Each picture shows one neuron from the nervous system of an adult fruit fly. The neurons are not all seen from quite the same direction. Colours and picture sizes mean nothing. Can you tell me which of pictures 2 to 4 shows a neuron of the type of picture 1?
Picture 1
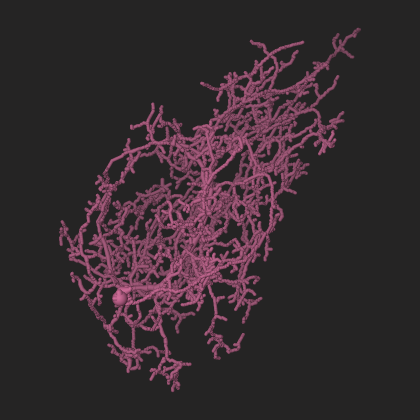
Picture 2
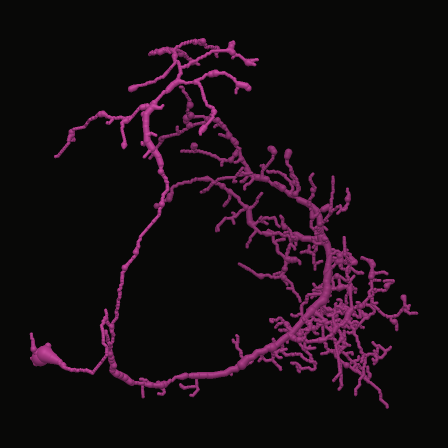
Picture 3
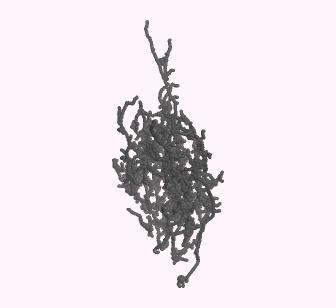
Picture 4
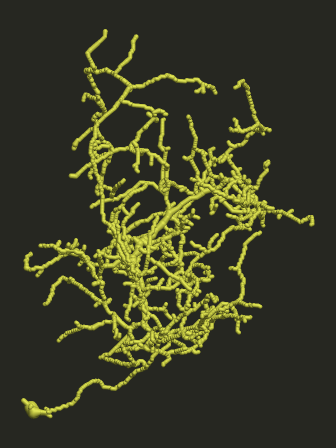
Picture 3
